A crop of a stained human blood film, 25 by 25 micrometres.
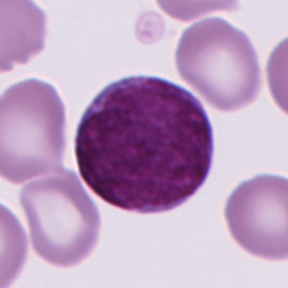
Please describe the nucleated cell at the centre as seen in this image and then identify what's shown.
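Only a very thin rim of cytoplasm shows at the edge of the cell, and no granules are visible in it. The chromatin is dark purple, with a finely speckled texture. The surface bears no projections or hair-like extensions. The cell is a myeloblast.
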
